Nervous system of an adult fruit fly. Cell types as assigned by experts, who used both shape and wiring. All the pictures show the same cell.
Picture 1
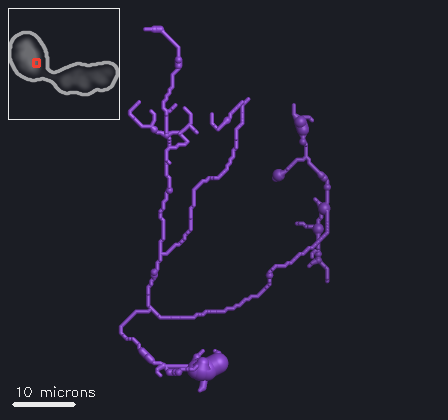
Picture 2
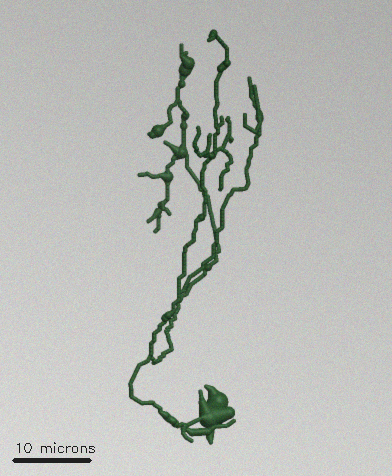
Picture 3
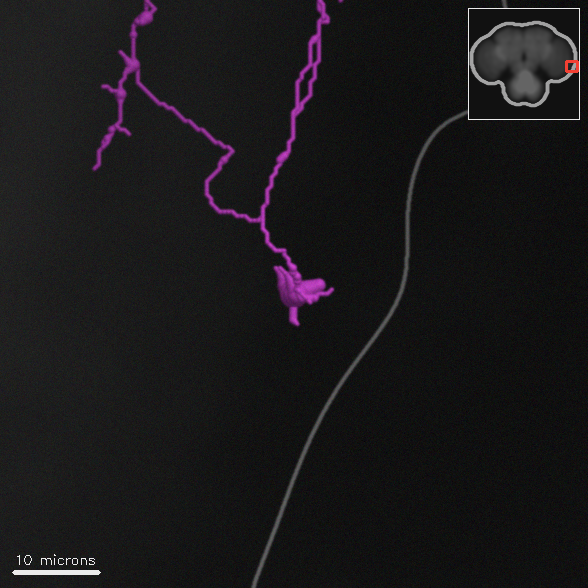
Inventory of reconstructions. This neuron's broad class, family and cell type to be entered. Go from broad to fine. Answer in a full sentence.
An optic-lobe intrinsic neuron of the Dm family, type Dm9.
